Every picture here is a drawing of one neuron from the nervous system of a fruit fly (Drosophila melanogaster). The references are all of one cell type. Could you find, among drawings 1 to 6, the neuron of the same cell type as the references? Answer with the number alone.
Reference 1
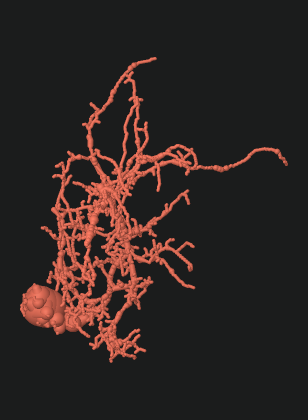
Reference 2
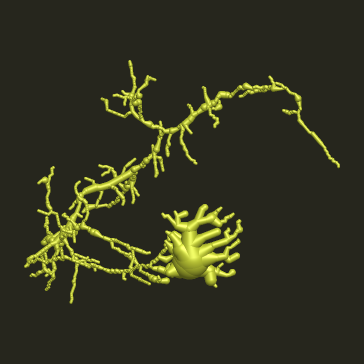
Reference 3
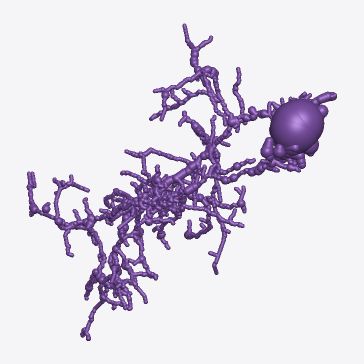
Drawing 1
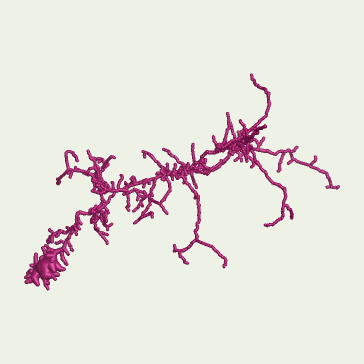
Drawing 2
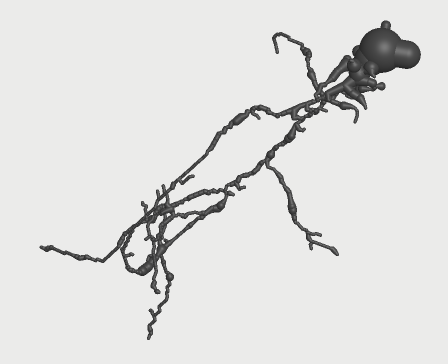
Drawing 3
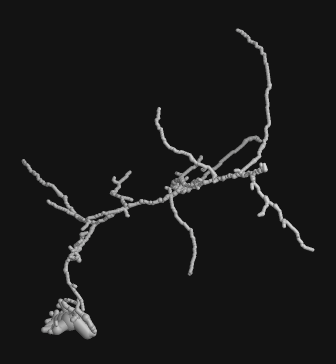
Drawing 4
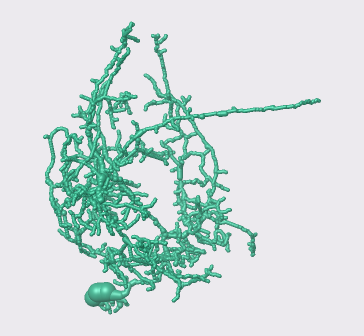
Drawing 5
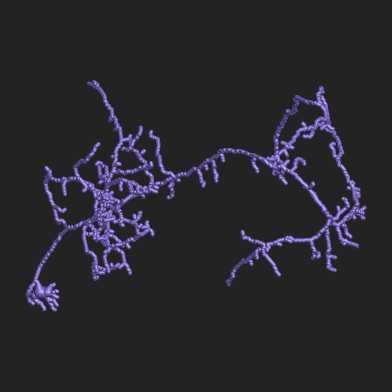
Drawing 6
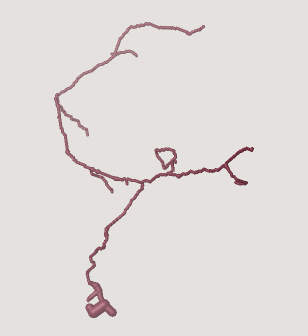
2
